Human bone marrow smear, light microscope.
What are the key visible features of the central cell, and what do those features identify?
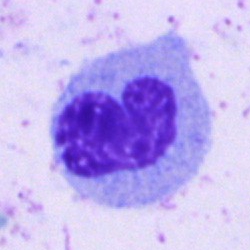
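Looking at the outline first: it's rounded, but drawn out into a blunt point at the top. There's plenty of cytoplasm, widest above and to the right of the nucleus, and I can't make out any distinct granules in it. The chromatin is dark purple, broken by many small pale gaps. This is a monocyte.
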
